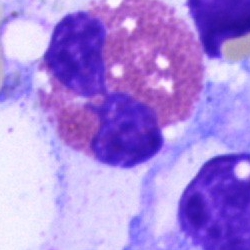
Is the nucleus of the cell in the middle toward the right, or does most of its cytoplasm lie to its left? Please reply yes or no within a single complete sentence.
No, the nucleus sits toward the left, whether upper, middle or lower.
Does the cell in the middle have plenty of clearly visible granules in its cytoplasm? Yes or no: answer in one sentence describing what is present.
Yes, there is a large number of visible granules in the cell's cytoplasm.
